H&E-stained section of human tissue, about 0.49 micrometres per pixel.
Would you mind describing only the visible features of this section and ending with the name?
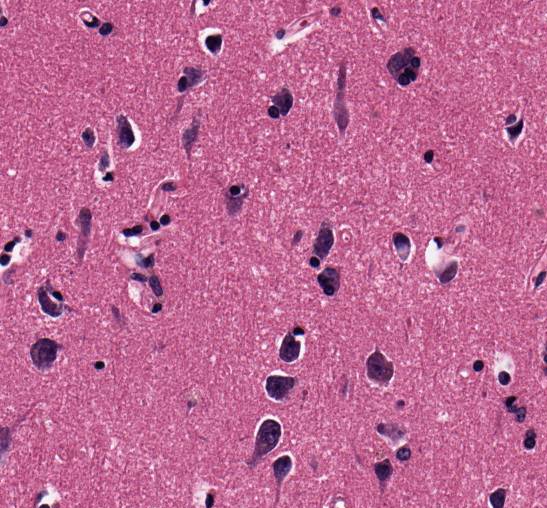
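Pink, finely granular, fibrillary neuropil fills the field. Cell bodies lie singly or in small clusters, forming no glands, tubules or epithelial layers. Lower down, several neurons are triangular with one tapering process; clear empty halos surround many neuronal cell bodies. This is cerebral cortex.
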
